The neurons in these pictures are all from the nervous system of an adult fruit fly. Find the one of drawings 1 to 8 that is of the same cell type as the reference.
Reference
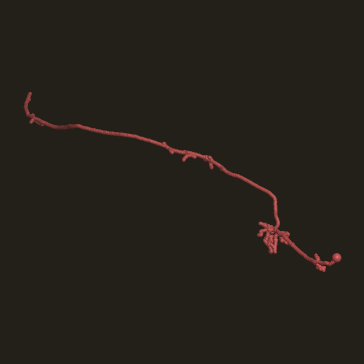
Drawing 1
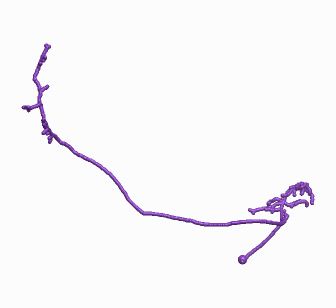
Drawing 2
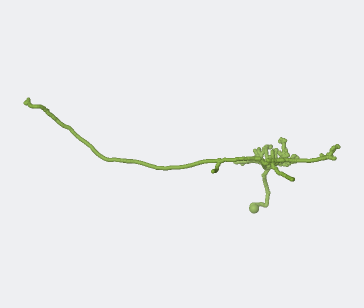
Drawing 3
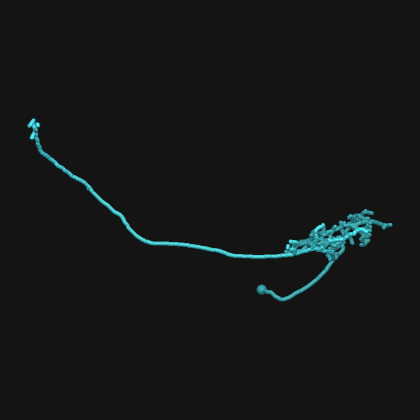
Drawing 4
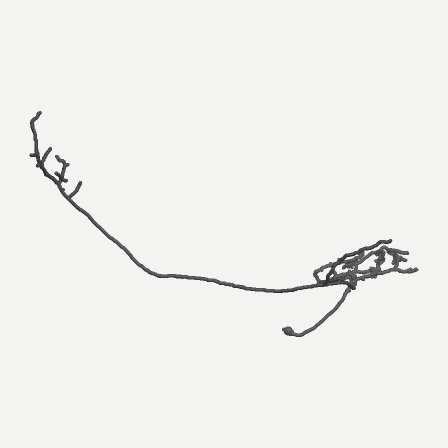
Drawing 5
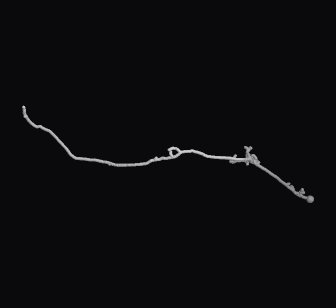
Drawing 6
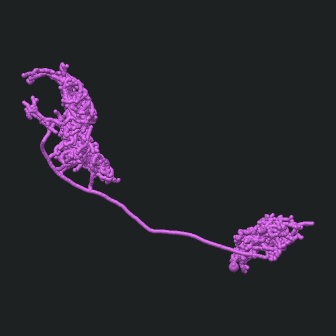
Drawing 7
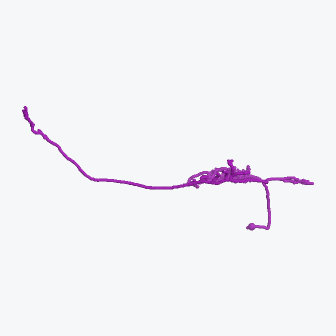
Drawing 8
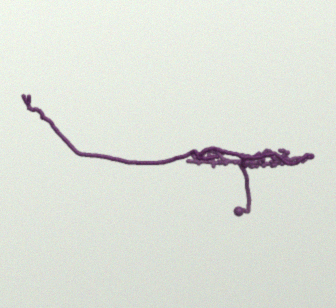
5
